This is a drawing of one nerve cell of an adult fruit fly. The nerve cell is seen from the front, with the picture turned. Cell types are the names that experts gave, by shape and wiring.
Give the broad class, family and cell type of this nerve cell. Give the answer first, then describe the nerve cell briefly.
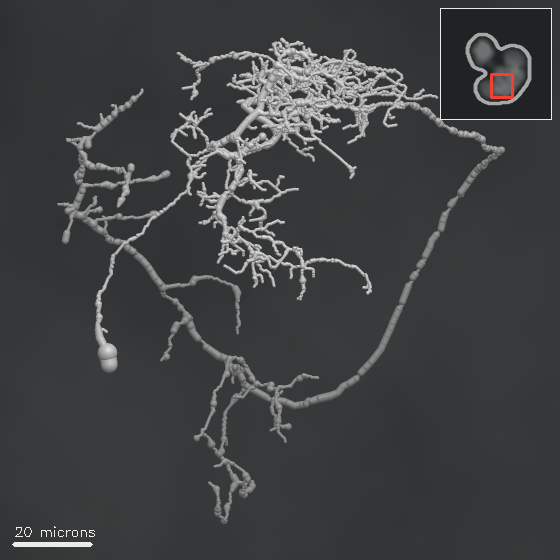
This is a central-brain intrinsic neuron. The family is hemilineage ALl1_ventral. The cell type is M_l2PN3t18. By the scale bar it is about 130 microns tall in this view. In this view it is about as wide as it is tall.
